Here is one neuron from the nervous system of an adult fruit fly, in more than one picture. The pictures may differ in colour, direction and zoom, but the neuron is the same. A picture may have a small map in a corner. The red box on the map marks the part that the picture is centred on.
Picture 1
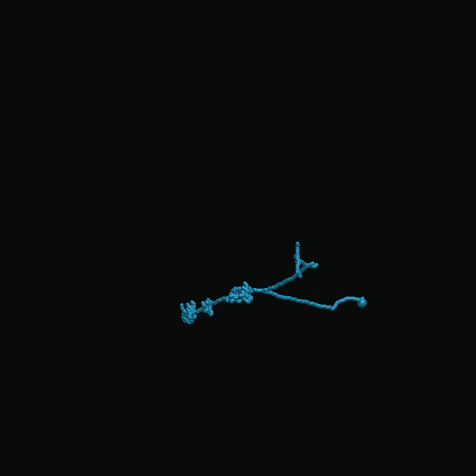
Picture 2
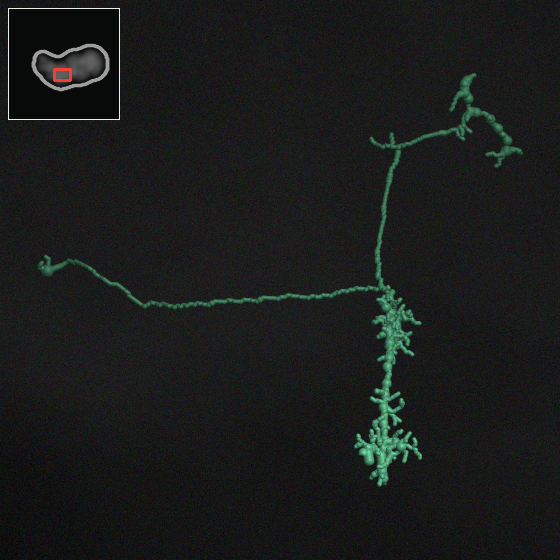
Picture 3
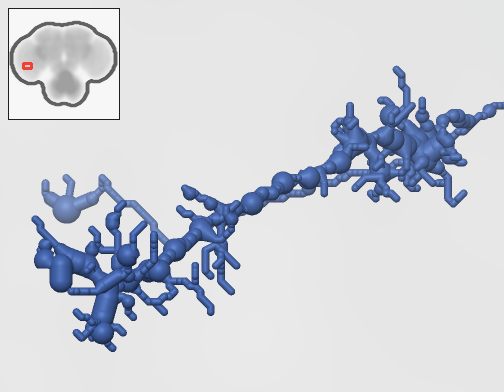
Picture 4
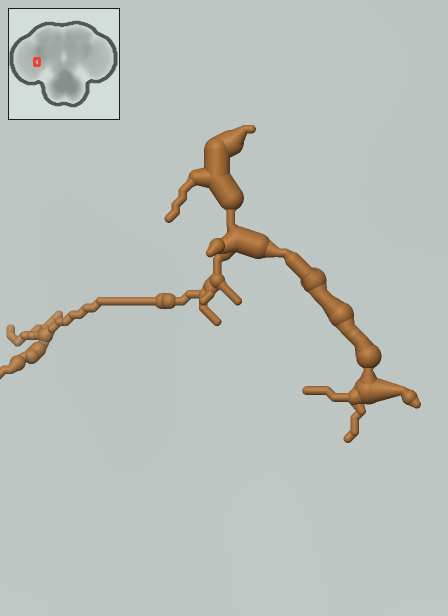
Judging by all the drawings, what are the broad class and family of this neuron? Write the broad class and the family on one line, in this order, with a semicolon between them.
optic-lobe intrinsic neuron; T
